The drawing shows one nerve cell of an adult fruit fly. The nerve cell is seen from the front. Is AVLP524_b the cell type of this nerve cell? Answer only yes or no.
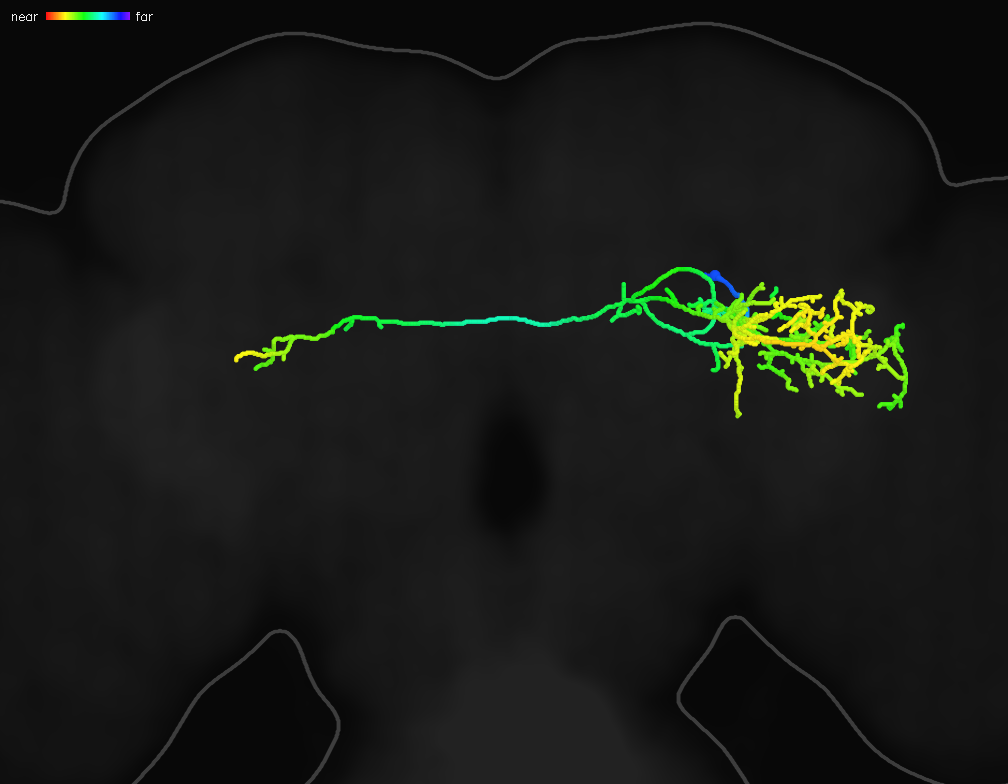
yes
